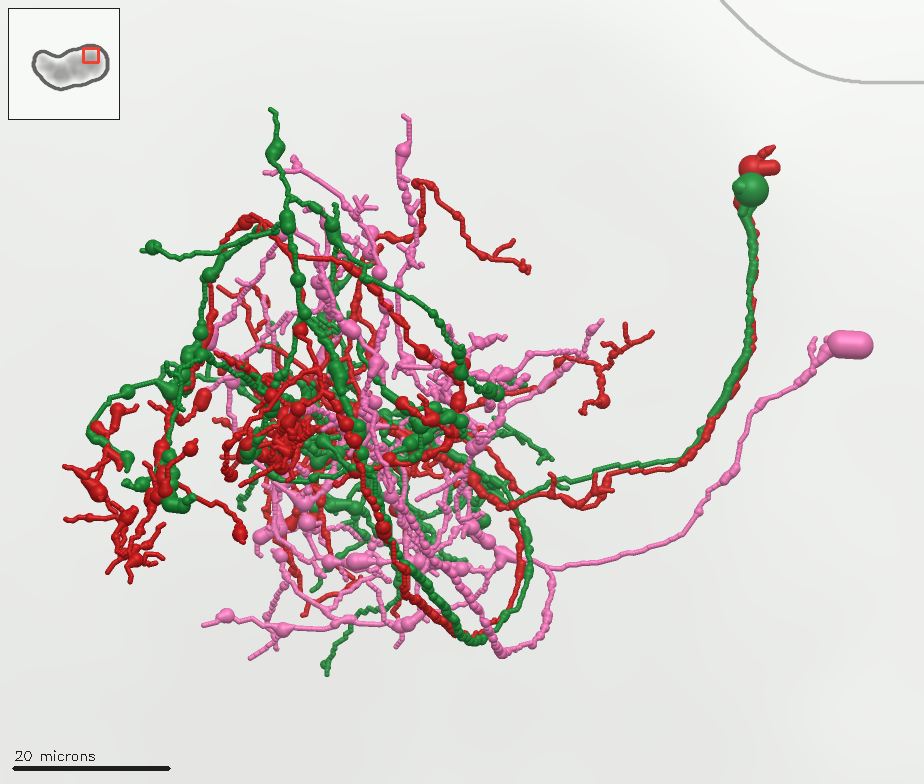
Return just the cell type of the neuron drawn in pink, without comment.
LHAD1a2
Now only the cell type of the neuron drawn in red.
LHAD1f3_b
